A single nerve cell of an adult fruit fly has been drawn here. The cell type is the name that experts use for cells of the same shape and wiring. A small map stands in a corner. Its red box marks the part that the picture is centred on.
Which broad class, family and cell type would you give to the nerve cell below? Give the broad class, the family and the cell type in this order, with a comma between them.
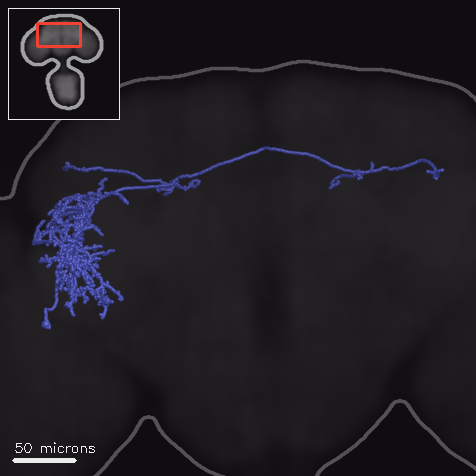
central-brain intrinsic neuron, hemilineage VLPl&p2_lateral, AVLP113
